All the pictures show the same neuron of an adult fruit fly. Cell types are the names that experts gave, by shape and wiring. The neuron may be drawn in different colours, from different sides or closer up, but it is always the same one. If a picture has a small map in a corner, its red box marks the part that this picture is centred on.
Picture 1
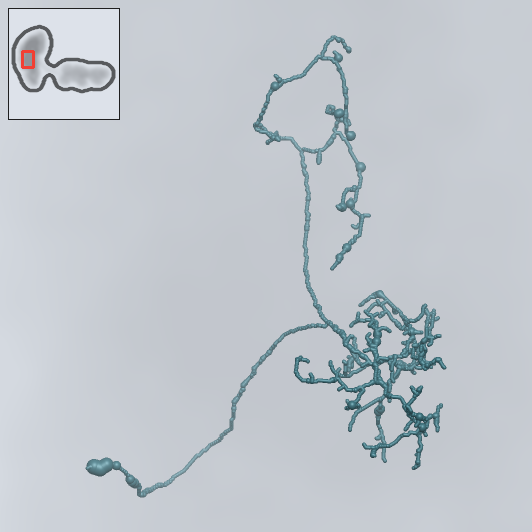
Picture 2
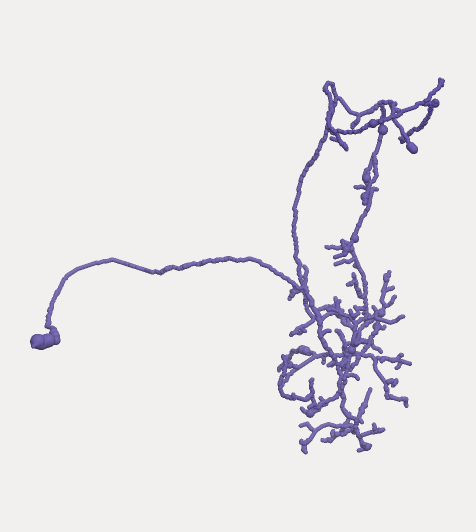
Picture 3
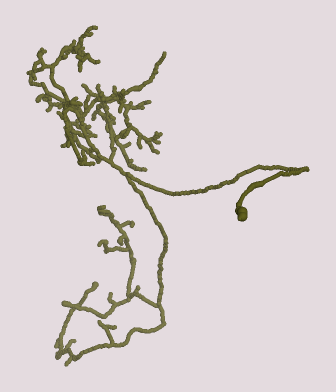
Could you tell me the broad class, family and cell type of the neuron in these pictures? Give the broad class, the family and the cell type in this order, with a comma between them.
central-brain intrinsic neuron, hemilineage LHa1, CB2701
